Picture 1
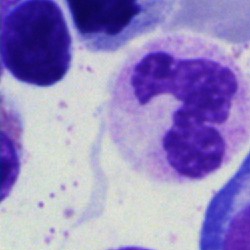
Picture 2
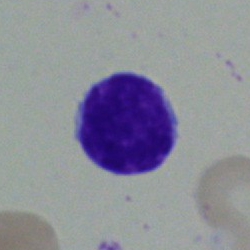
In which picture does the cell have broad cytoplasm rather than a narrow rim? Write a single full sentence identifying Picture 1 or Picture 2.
Picture 1 has the cell whose cytoplasm is abundant.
